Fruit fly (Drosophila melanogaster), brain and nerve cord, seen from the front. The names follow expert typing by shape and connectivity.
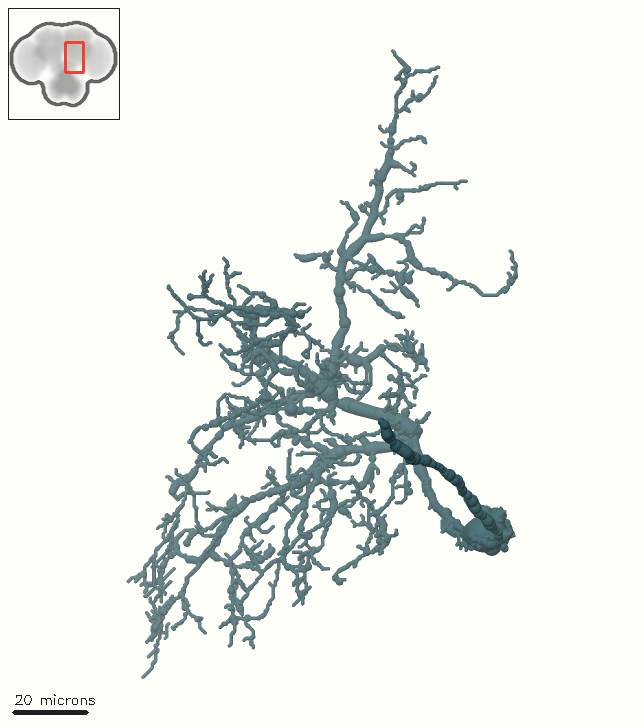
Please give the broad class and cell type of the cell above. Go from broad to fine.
motor neuron of the brain; PS349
